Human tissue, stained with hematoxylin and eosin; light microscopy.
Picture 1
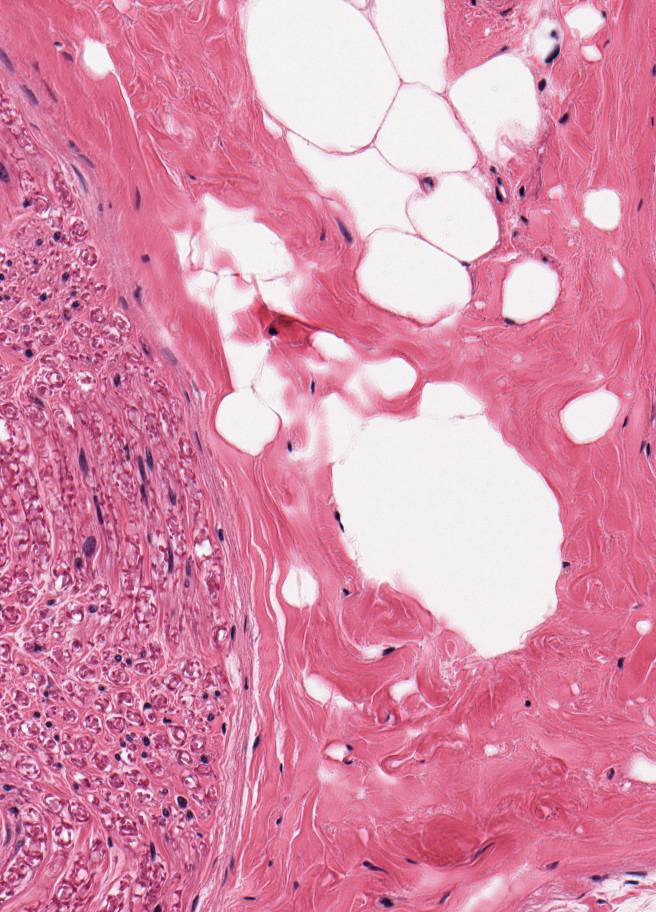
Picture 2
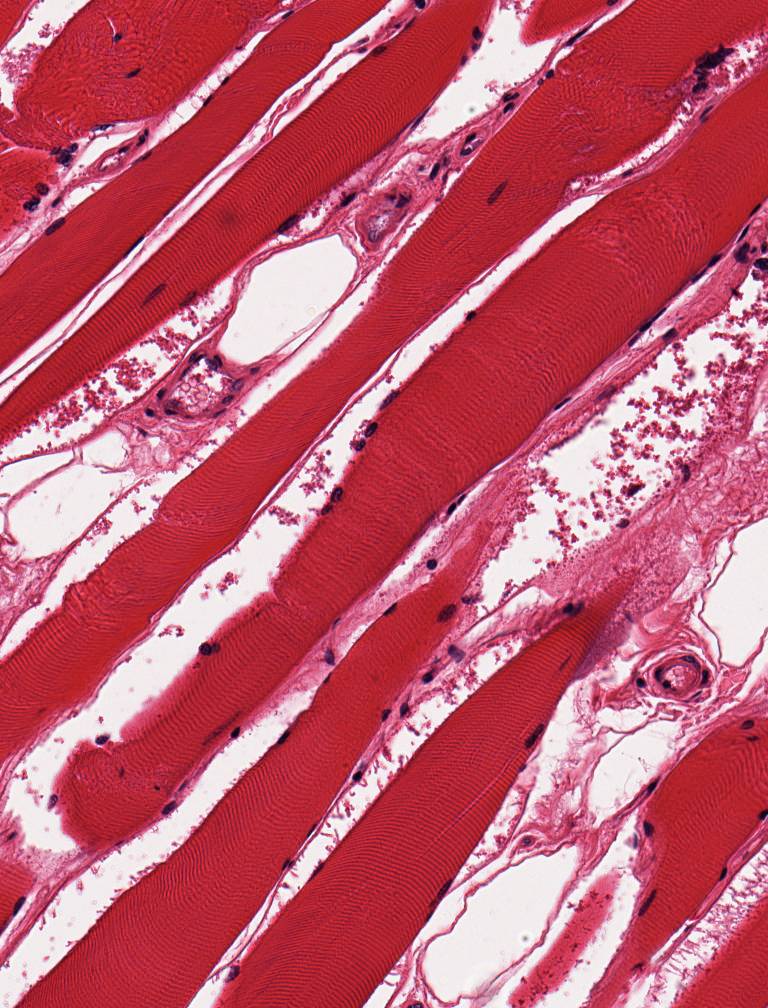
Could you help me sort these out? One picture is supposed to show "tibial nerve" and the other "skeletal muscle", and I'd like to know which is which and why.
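Of the two, picture 1 is the tibial nerve and picture 2 is skeletal muscle. In picture 1, a compact bundle of small round profiles fills the left third, and dense pink connective tissue with fat fills the rest. Notice the thin layer of flattened, elongated nuclei in parallel collagen along the bundle's right edge, and the adipocytes, empty rounded spaces divided by thin membranes, clustered in the upper middle. Compare picture 2, where each muscle fibre is an unbranched band that does not join its neighbours and shows fine, regular cross-striations along its length. Its nuclei are dark, flattened and elongated at the fibre edges, and the cytoplasm is a deep, even red.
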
